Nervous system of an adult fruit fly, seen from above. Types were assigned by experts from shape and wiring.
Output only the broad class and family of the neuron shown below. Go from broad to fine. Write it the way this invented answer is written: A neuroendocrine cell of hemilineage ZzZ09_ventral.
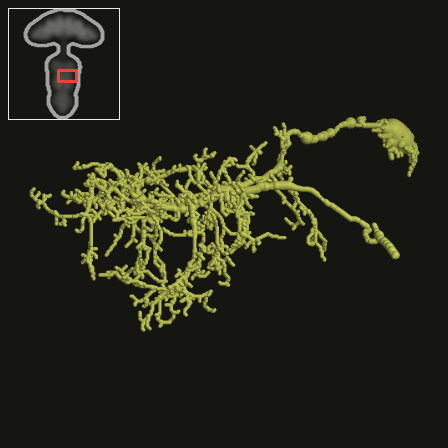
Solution: A motor neuron of the nerve cord of hemilineage 03B.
